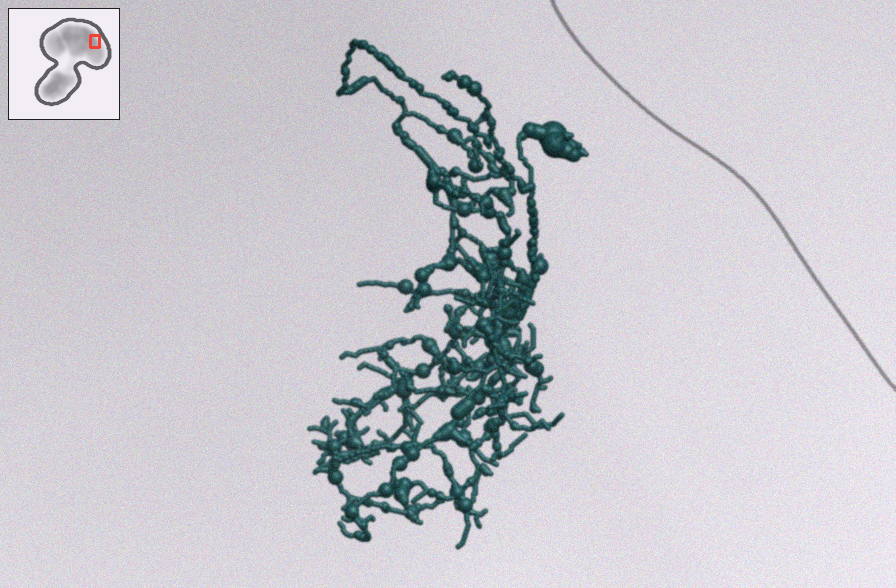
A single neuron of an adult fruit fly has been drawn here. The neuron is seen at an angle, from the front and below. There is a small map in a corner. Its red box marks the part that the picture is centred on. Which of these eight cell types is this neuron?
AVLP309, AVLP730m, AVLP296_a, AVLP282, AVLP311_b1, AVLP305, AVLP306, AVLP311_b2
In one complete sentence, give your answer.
The cell type designation of this neuron is AVLP311_b1.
